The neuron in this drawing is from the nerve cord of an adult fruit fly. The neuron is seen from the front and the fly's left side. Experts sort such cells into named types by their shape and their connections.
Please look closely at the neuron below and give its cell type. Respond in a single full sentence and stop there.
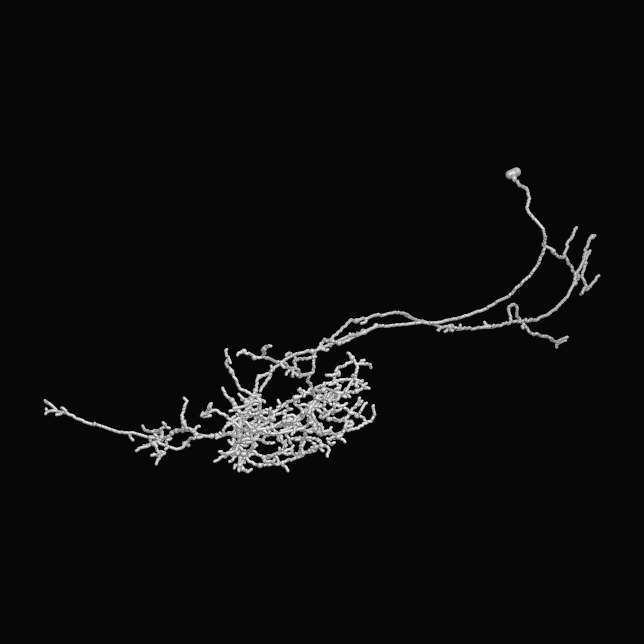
By type, the neuron is IN11A013.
